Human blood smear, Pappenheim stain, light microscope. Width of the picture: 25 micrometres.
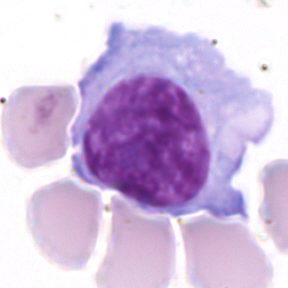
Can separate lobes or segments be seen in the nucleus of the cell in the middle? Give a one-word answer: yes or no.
No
